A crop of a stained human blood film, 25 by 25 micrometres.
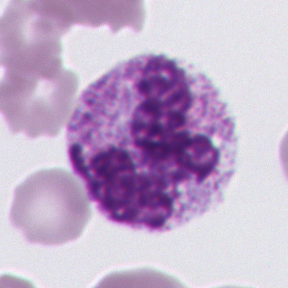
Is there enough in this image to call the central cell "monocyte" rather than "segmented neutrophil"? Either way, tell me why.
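Segmented neutrophil, not monocyte. Nucleus: split into more than two lobes.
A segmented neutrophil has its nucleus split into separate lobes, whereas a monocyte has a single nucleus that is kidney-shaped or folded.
Cytoplasm: plentiful, pale lilac-pink.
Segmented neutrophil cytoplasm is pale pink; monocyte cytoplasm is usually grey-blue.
Also seen: dark purple, coarsely clumped chromatin, fine purplish granules densely scattered through the cytoplasm, and a cell about 15 micrometres across.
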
